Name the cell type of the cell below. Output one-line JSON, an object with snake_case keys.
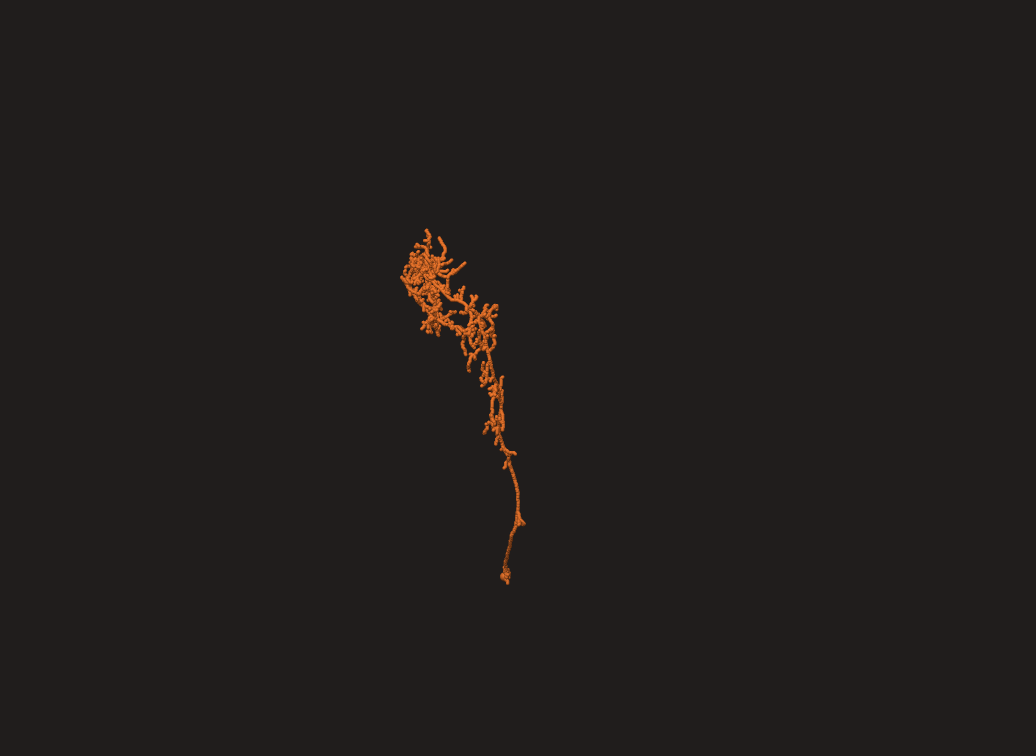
{"cell_type": "IN06B038"}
